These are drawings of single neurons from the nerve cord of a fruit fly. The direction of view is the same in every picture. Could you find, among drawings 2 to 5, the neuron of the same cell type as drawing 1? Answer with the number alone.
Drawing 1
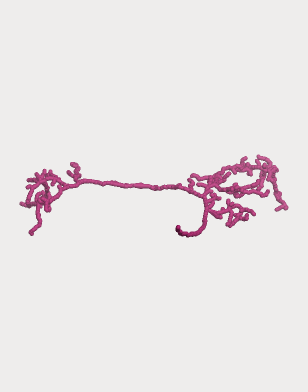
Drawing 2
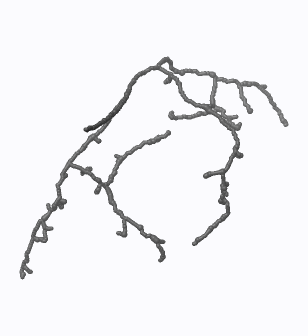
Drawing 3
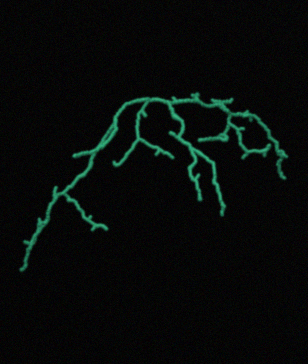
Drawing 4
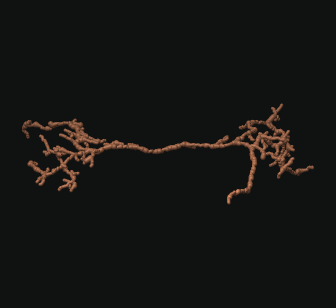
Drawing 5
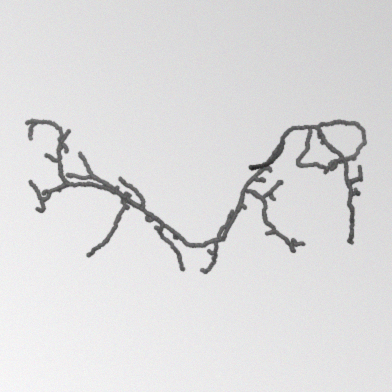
4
